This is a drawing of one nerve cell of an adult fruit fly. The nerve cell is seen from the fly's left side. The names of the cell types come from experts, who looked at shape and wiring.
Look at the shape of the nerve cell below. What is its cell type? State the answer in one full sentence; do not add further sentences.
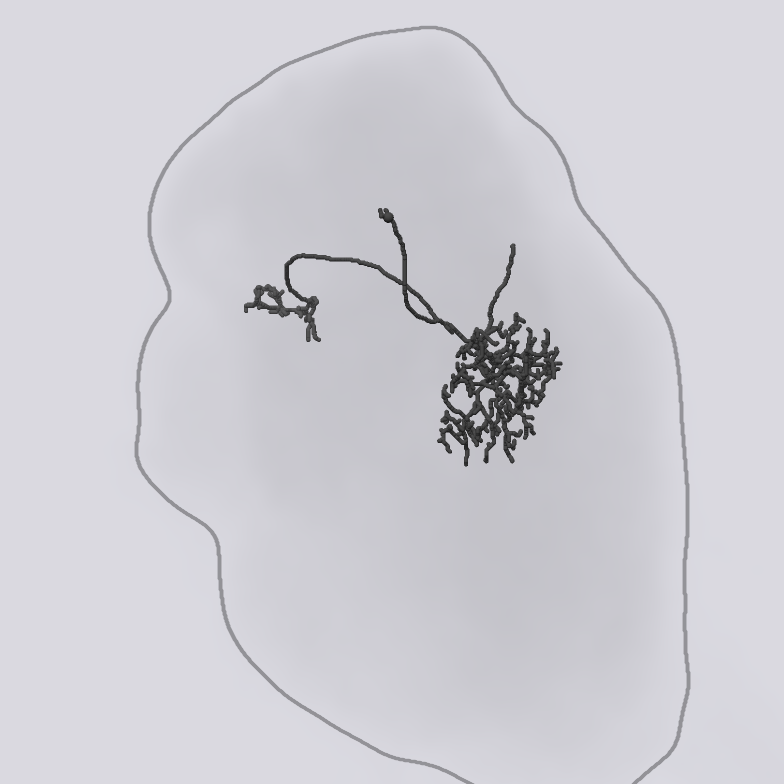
Included in the cell type LC33 is this neuron.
